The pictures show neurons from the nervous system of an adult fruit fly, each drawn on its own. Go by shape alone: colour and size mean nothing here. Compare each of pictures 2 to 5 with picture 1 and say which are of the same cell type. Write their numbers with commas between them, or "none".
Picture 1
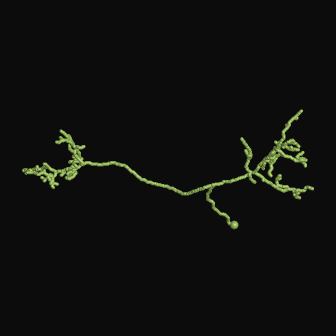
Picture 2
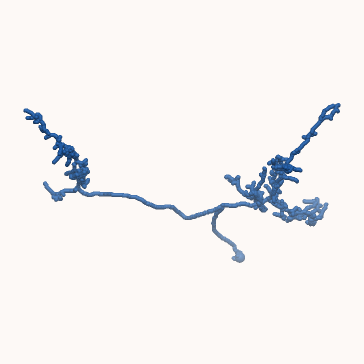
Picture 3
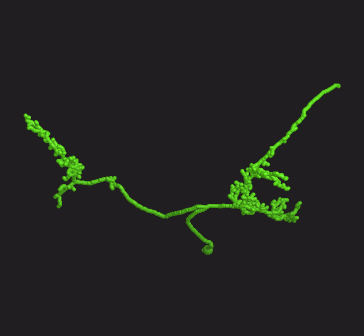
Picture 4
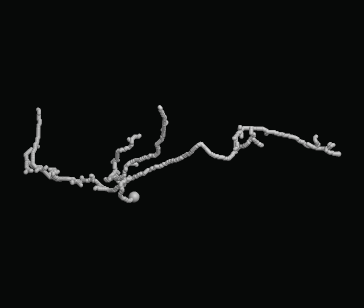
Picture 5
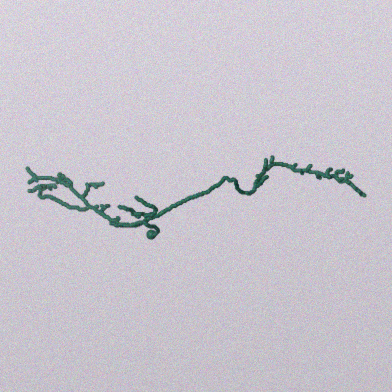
2, 3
